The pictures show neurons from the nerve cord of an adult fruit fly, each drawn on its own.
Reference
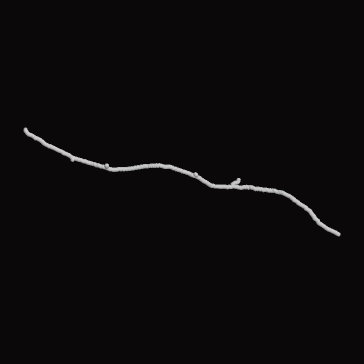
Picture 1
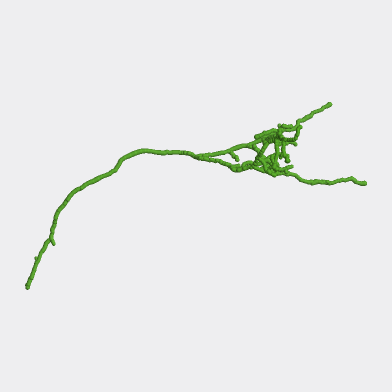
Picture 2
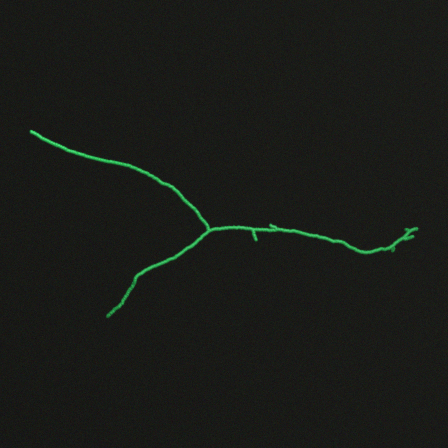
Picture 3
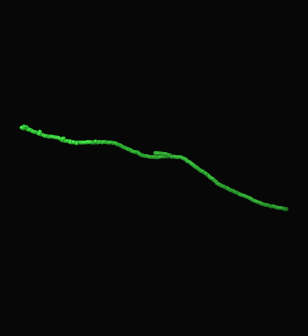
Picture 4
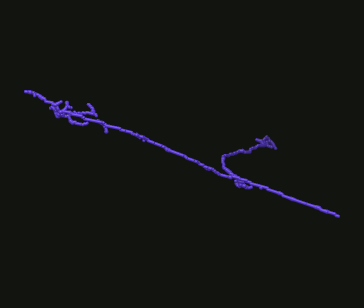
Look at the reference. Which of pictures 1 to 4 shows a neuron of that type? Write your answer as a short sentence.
Picture 3 is of the same cell type.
